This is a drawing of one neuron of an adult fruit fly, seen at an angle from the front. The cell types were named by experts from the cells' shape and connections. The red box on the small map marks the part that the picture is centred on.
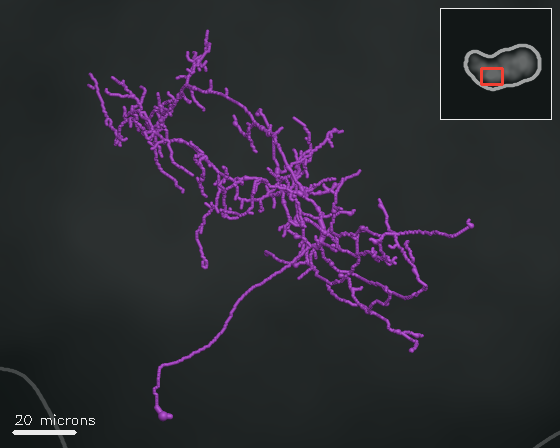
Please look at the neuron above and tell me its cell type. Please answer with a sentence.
The cell type is IN05B077.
